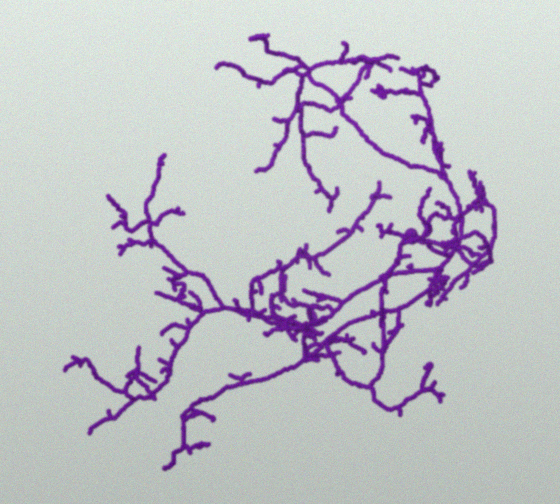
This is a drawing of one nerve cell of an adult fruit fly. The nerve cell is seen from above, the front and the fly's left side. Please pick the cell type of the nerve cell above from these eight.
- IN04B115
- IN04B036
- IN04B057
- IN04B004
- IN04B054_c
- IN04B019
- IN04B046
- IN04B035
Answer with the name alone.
IN04B046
